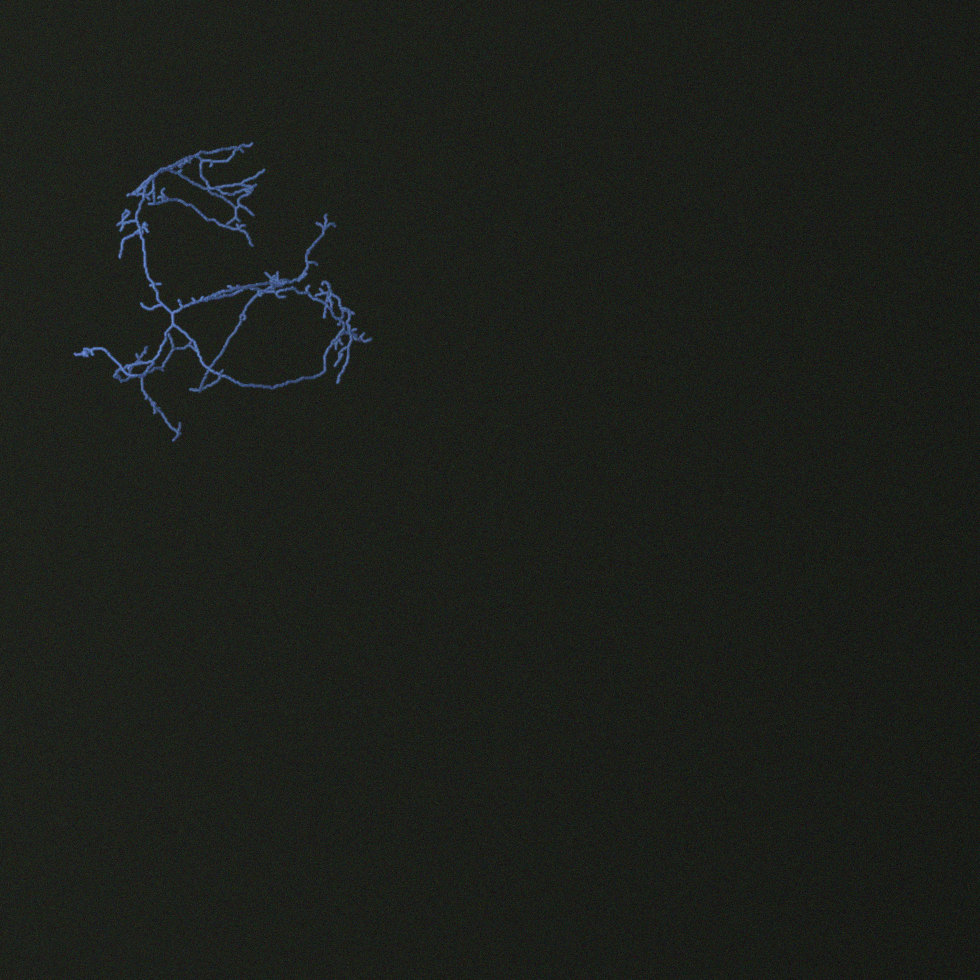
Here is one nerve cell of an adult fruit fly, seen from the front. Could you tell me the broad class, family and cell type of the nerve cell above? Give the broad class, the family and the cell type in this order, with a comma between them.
central-brain intrinsic neuron, hemilineage SLPa&l1_anterior, CL087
